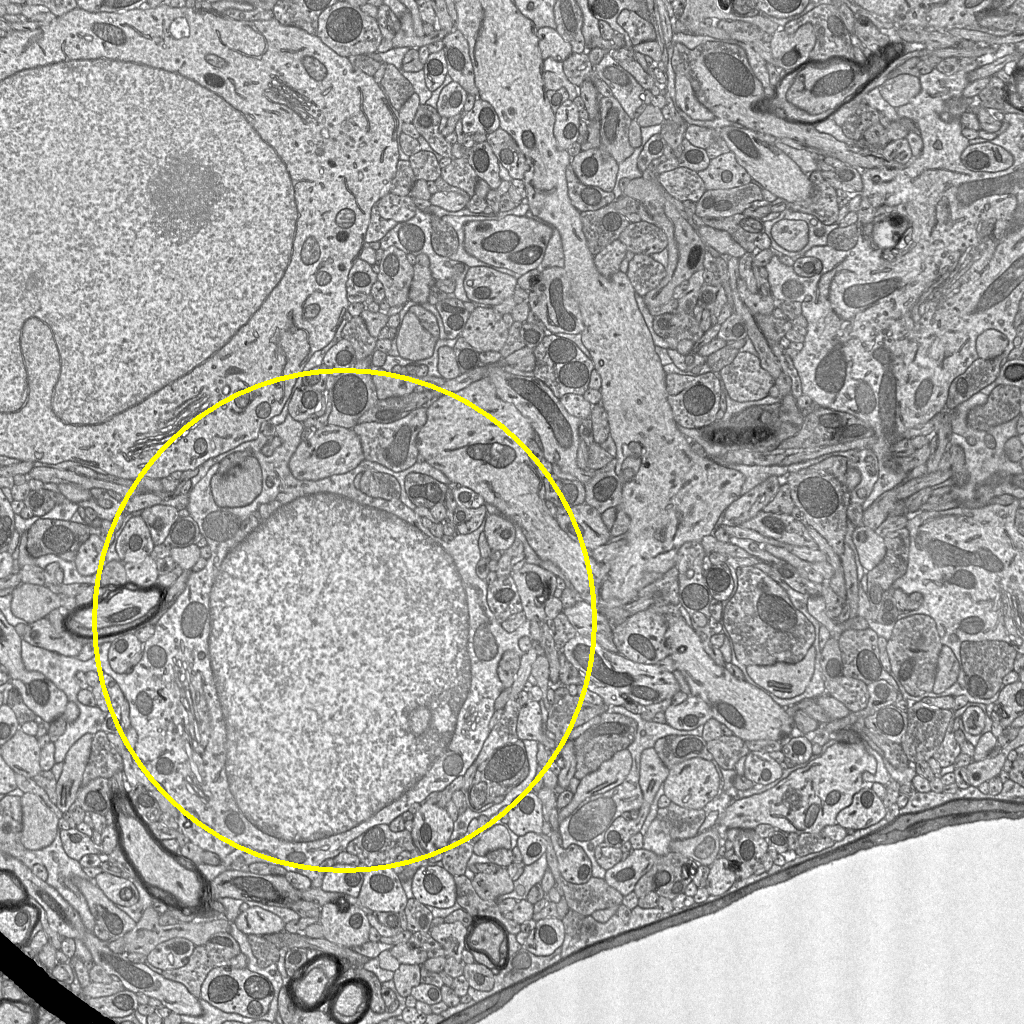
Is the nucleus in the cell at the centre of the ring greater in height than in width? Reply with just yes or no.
Yes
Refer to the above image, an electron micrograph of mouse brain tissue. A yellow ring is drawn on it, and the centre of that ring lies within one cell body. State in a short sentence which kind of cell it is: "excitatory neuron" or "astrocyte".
The centre of the ring falls on an astrocyte.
